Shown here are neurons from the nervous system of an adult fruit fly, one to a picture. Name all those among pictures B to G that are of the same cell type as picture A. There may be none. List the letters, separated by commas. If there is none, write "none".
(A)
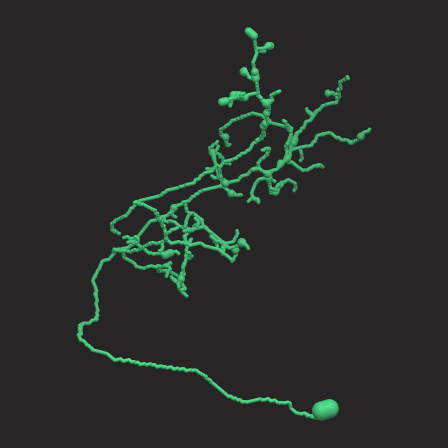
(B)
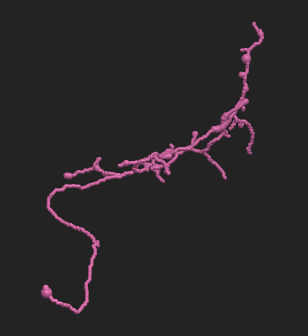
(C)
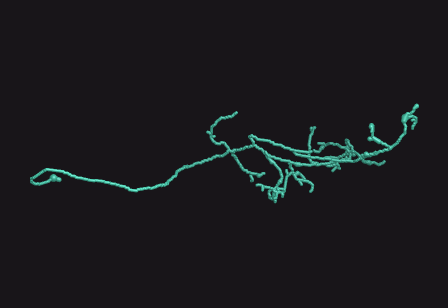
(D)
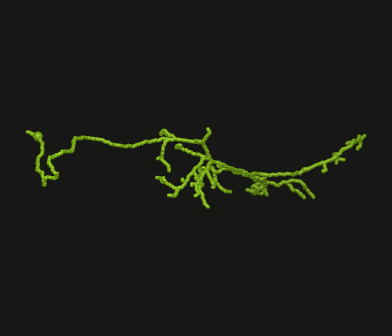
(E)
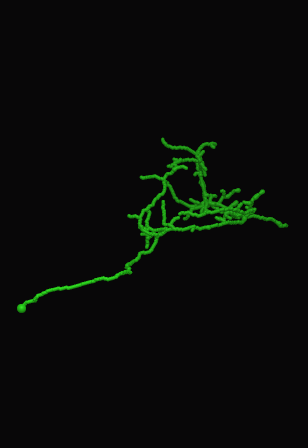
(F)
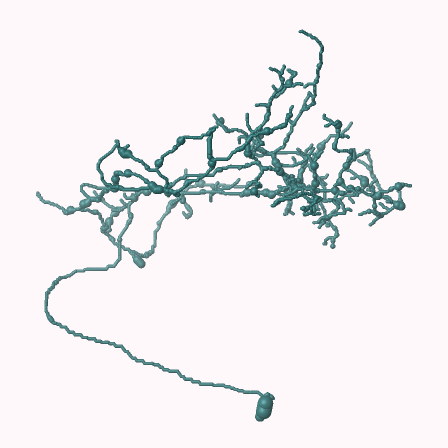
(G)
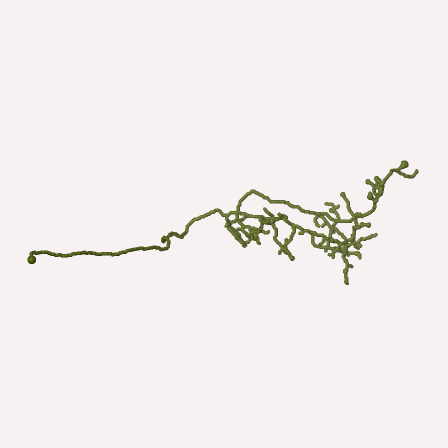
B, C, D, G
